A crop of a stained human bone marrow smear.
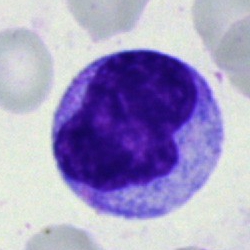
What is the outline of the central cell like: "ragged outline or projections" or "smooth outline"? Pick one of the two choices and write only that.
Smooth outline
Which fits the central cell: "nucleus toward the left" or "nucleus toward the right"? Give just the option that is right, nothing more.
Nucleus toward the left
